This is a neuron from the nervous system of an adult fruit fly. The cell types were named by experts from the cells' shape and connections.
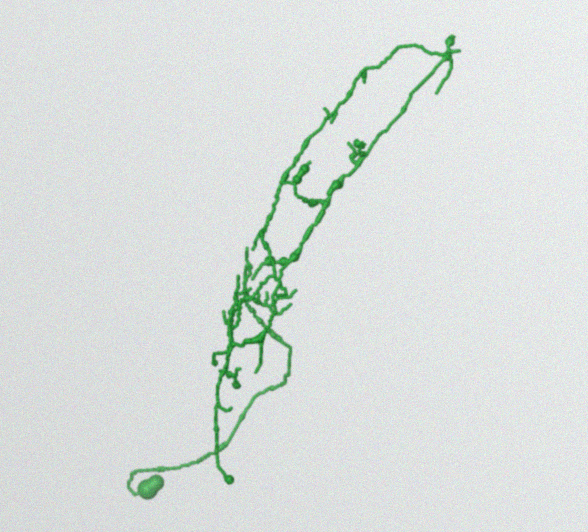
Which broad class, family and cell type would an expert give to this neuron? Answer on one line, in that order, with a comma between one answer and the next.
central-brain intrinsic neuron, hemilineage LB3, GNG332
